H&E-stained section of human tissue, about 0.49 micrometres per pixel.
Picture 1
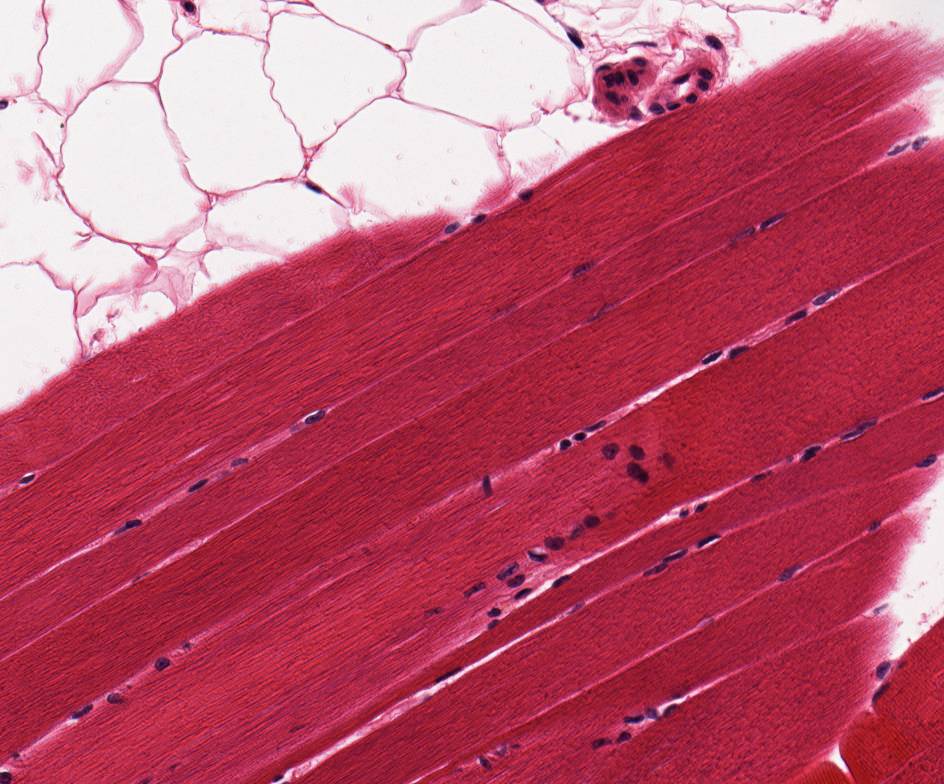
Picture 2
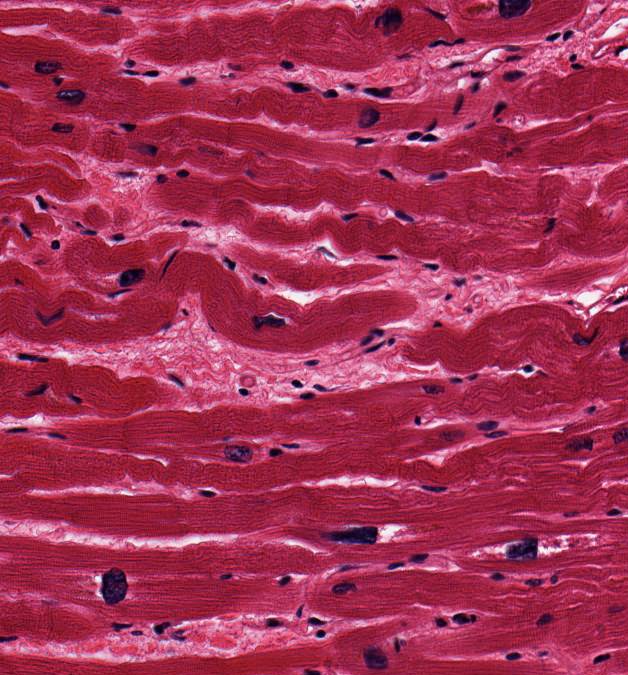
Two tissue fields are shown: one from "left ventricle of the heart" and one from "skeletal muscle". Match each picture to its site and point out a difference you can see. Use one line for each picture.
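Site of picture 1: skeletal muscle. The dark, elongated nuclei lie at the edges of the muscle fibres rather than in their centres.
Site of picture 2: left ventricle of the heart. The muscle fibre nuclei lie centrally within the fibres.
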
